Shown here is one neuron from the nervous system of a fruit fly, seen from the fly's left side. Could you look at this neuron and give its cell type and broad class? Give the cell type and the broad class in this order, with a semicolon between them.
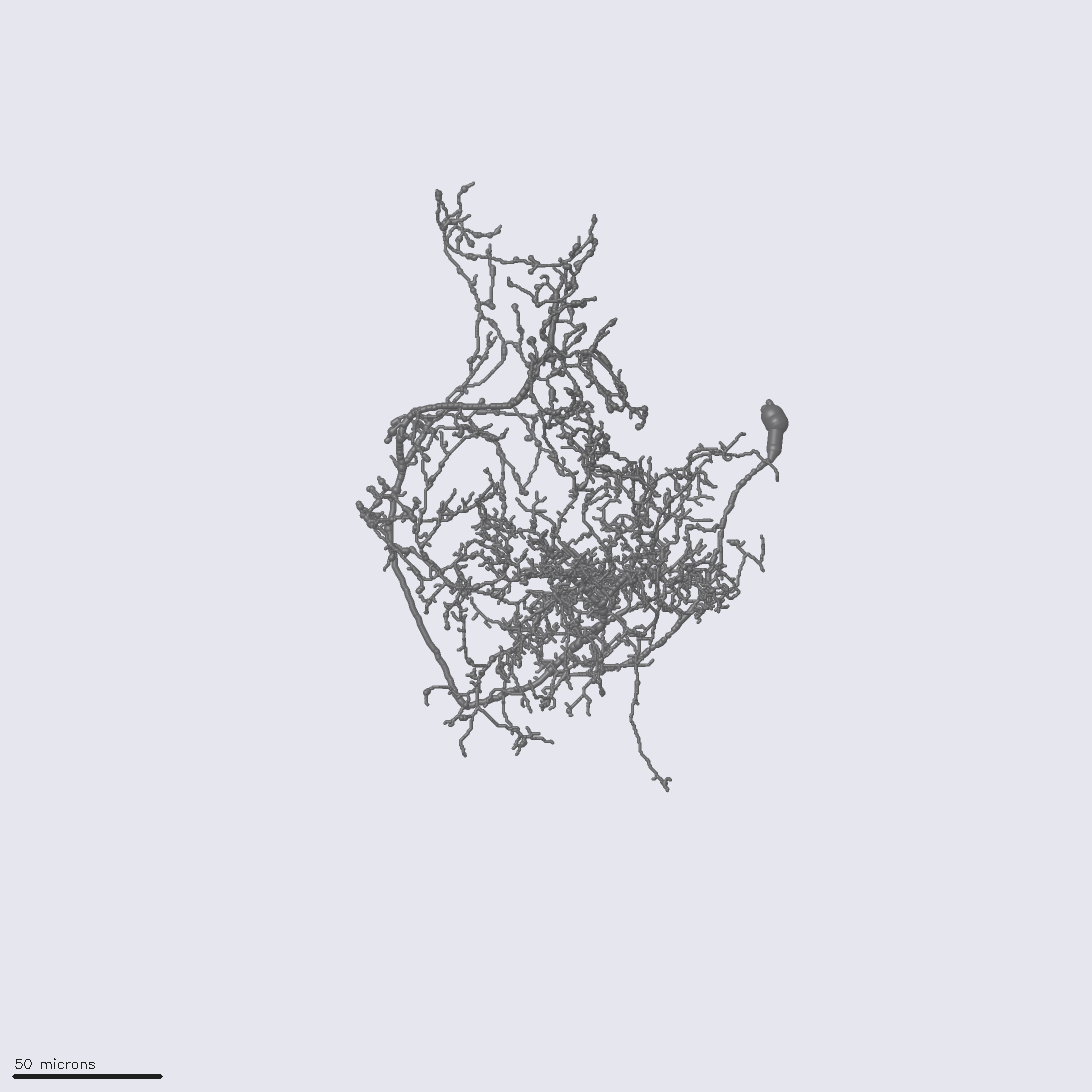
AVLP531; central-brain intrinsic neuron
